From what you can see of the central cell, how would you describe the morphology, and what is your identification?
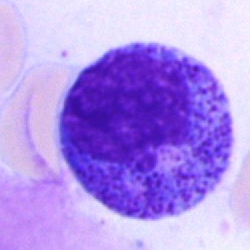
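Round outline, smooth edge. Nuclear chromatin dense, deep purple. Cytoplasm forms a crescent along the right and lower sides of the nucleus. Some dark granules lie over the nuclear edge. Name: promyelocyte.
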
